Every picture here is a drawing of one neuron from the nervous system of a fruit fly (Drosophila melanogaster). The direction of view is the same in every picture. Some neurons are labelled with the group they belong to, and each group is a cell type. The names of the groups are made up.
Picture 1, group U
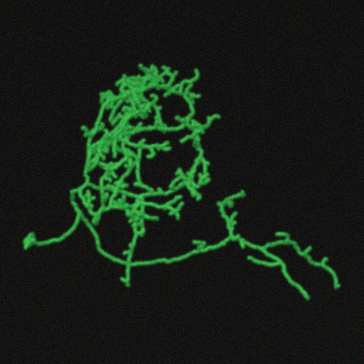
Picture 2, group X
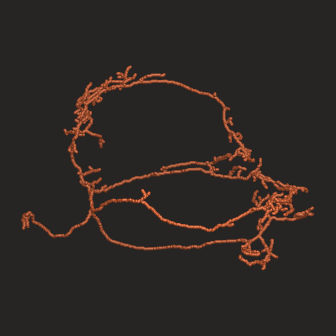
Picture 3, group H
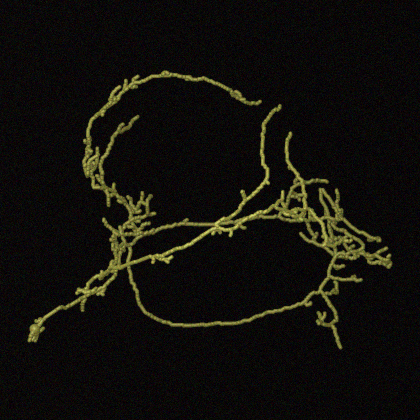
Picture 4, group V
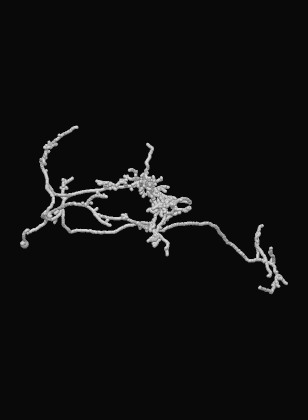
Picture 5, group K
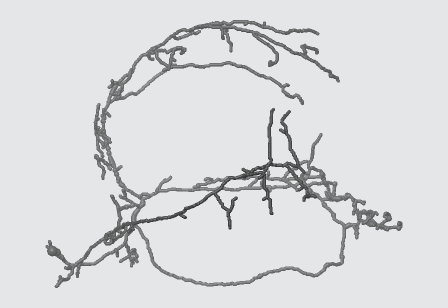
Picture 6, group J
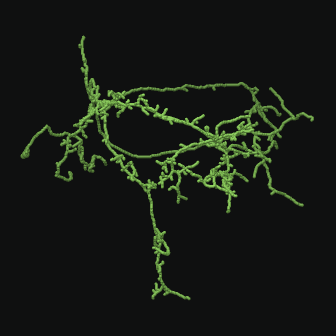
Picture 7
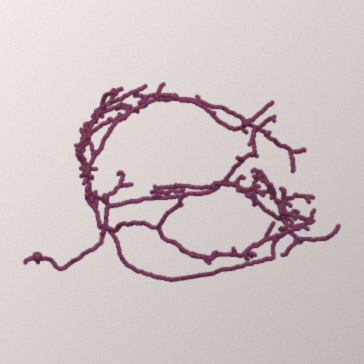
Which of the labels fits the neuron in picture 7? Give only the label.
group X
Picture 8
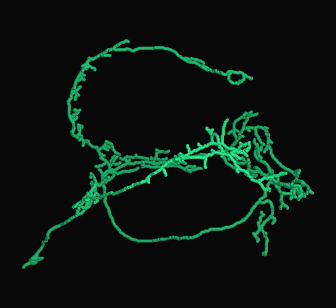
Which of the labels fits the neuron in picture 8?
group H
